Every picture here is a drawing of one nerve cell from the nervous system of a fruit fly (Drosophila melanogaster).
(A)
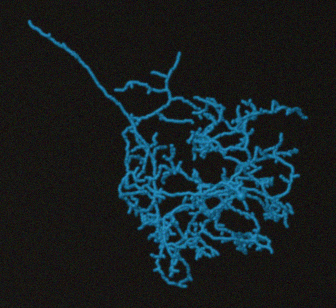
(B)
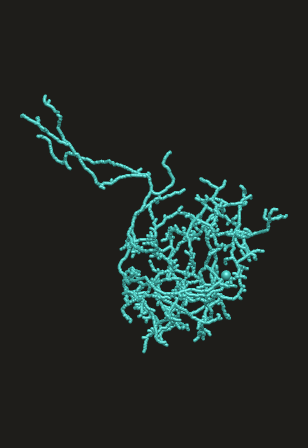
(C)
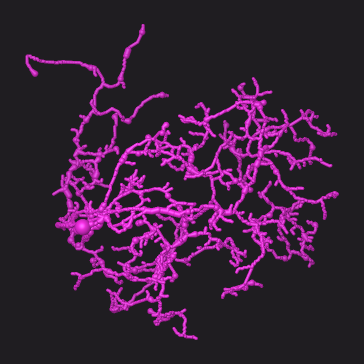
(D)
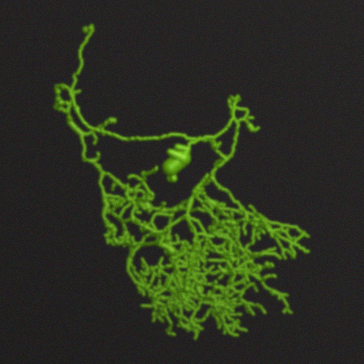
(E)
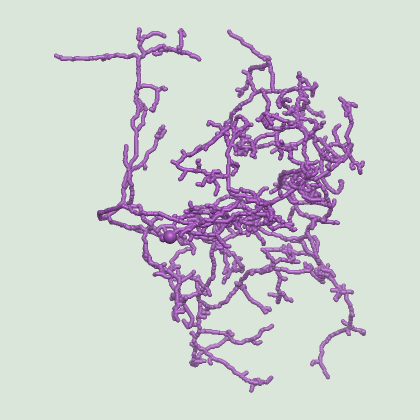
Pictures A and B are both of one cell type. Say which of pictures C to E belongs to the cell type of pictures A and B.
Picture C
